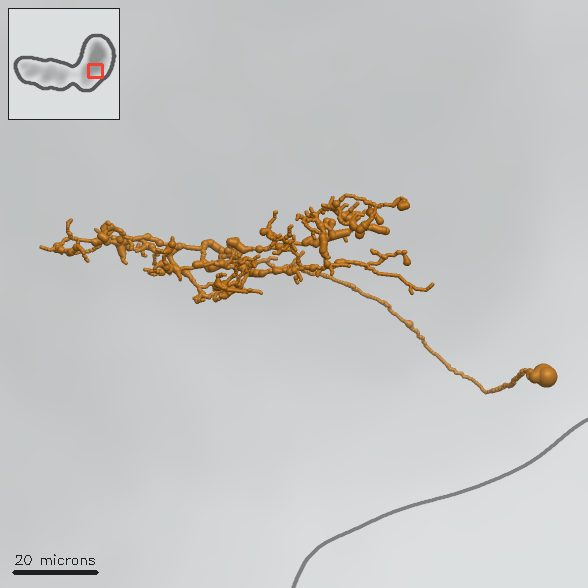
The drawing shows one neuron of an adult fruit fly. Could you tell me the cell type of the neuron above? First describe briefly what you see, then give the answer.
By the scale bar it is about 120 microns wide in this view. The picture shows dozens of branch ends. It is a central-brain intrinsic neuron. Its cell type is CB2380.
